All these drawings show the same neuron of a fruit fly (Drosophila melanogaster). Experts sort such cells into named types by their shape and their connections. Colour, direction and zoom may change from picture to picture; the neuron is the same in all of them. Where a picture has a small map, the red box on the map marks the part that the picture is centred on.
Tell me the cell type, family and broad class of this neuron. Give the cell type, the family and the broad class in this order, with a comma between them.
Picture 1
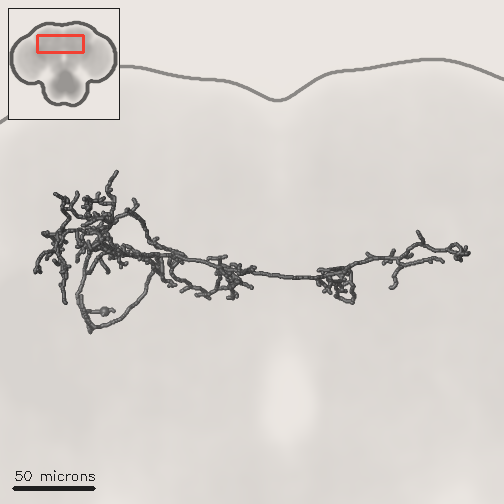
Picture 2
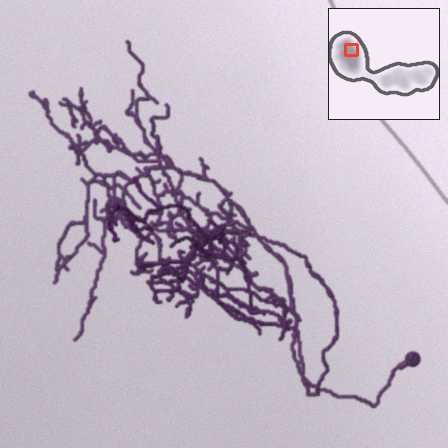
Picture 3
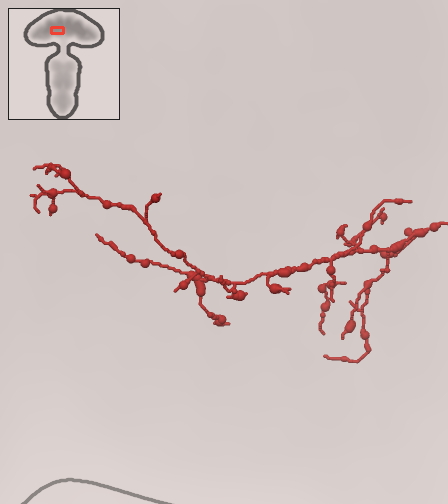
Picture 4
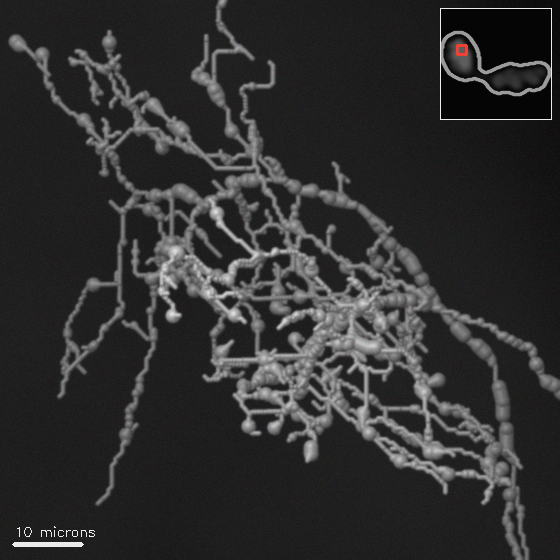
IB059_a, hemilineage VPNp&v1_ventral, central-brain intrinsic neuron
